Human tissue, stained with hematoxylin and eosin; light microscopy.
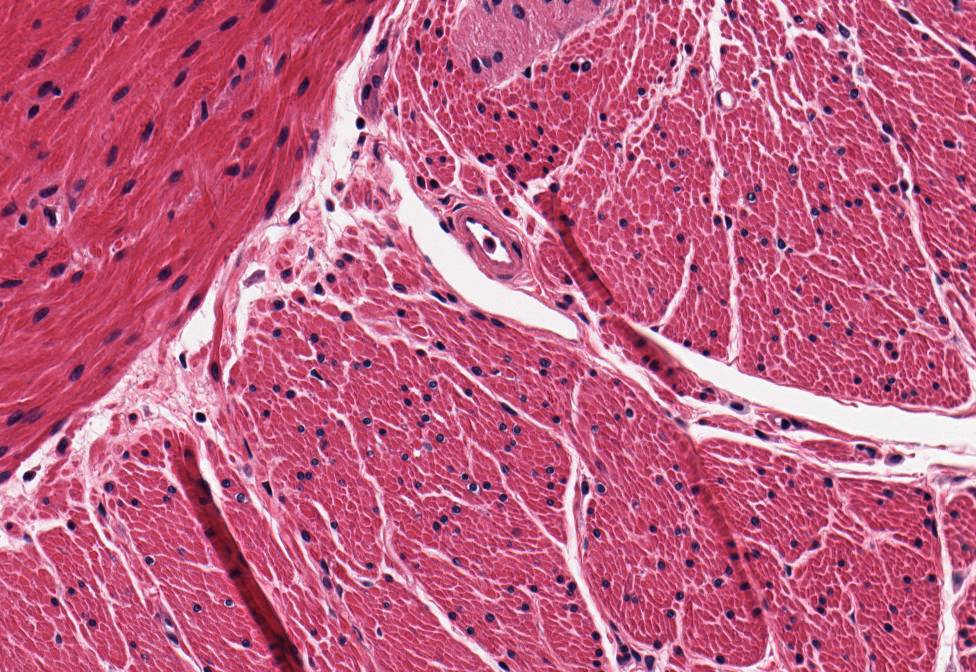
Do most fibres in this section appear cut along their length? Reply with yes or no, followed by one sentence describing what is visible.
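No. Muscle in the upper left corner is cut along its length, while the muscle filling the rest of the field is cut across.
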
